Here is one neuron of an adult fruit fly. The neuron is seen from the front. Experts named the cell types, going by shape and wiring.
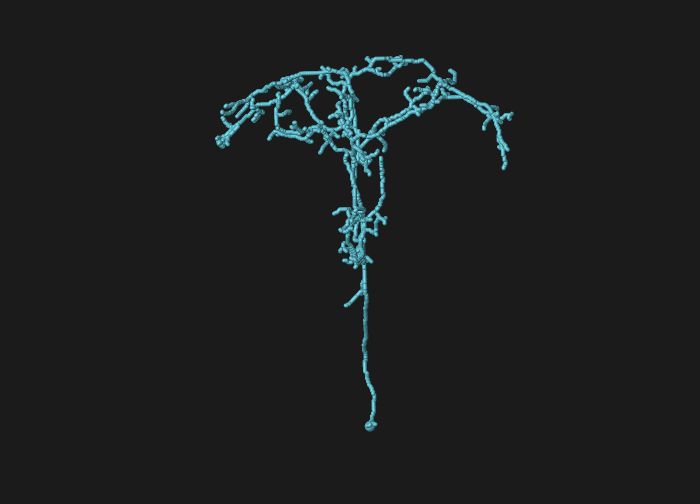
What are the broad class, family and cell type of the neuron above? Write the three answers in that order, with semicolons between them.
nerve-cord intrinsic neuron; hemilineage 00A; IN00A039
